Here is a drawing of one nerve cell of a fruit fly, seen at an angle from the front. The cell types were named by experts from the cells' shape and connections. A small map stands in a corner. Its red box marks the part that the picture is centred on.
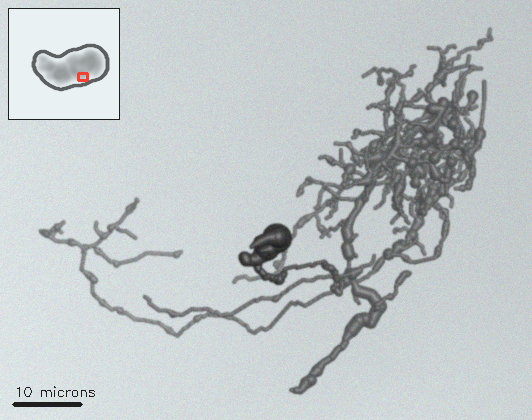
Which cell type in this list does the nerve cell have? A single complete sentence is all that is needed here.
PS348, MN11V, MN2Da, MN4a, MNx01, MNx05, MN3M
The cell type that this nerve cell has is MNx05.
